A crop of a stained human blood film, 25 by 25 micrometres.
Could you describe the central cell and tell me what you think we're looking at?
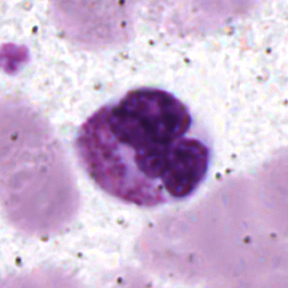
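You'll notice the nucleus sits over in the right part of the cell, its chromatin dense and dark purple. The cytoplasm holds coarse reddish-purple granules, crowded mostly toward the left. It's an eosinophil.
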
